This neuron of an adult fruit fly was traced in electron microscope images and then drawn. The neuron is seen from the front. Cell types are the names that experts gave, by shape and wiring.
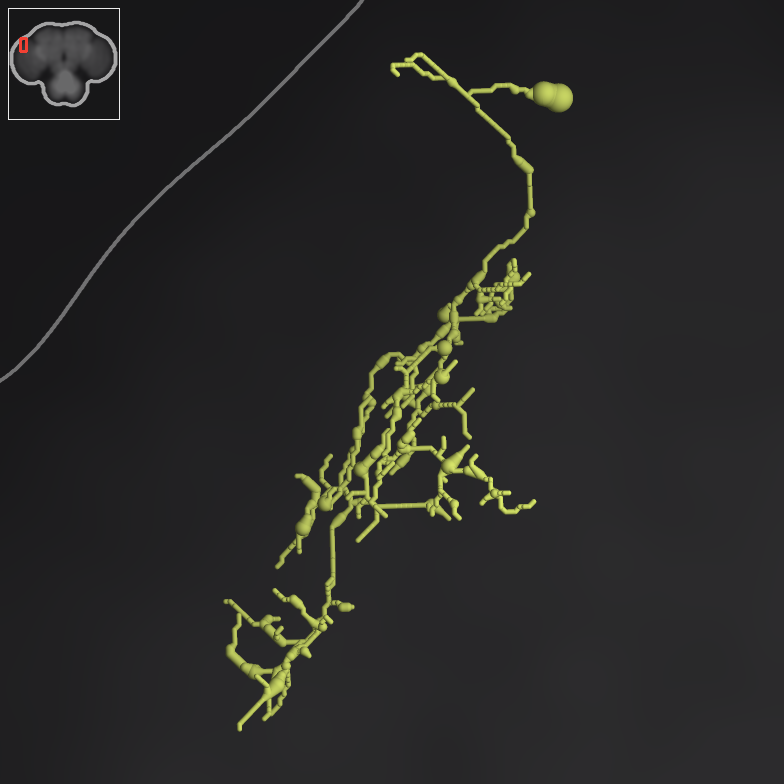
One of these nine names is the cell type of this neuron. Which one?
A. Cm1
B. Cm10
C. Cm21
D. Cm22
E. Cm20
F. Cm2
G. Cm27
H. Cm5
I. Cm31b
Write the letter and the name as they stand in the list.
H. Cm5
